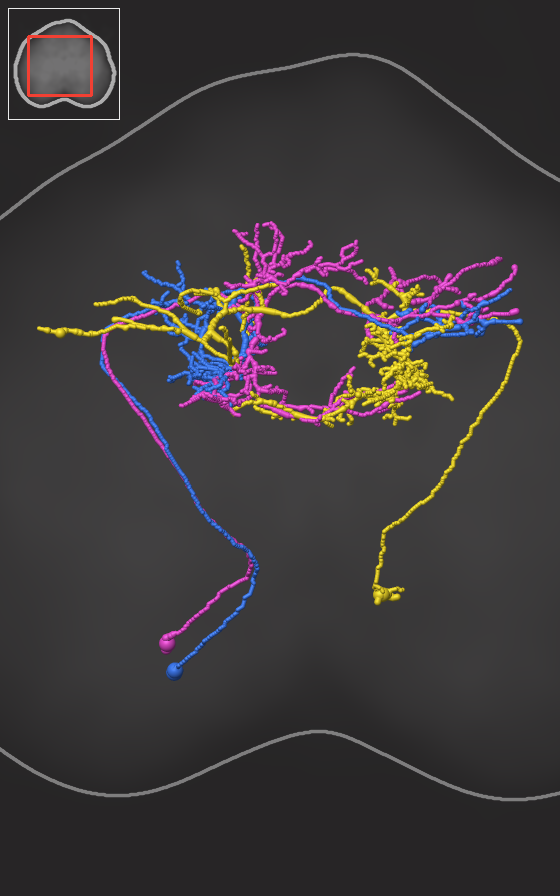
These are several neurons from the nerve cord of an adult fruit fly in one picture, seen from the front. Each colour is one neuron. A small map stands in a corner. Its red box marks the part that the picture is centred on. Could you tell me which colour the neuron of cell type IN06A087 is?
magenta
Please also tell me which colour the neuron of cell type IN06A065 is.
yellow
